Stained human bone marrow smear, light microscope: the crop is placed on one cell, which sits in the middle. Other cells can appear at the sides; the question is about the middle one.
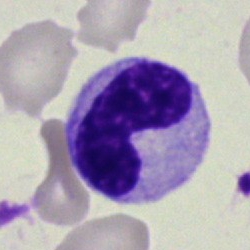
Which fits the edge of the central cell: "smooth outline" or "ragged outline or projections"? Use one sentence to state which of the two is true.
The outline of this cell is free of projections and smooth.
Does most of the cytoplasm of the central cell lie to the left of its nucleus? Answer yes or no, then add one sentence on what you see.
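No. The nucleus fills the upper and left part of the cell.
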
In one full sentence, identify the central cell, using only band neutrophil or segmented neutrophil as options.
The centrally positioned cell in the crop represents a band neutrophil.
